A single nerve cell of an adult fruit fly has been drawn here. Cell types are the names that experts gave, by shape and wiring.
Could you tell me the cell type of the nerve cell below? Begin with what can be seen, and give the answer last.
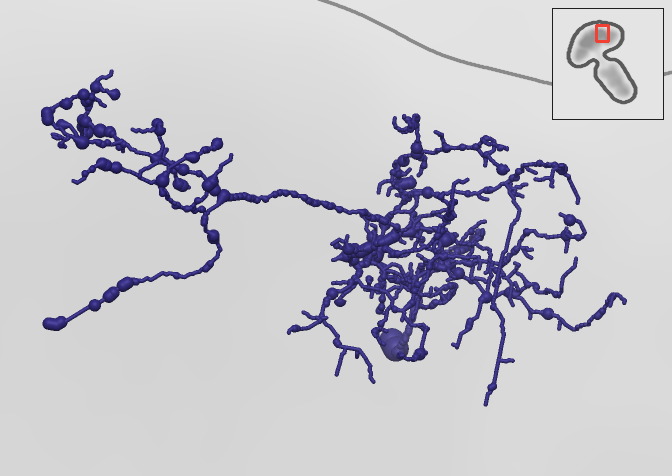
It lies in the brain. The picture shows dozens of branch ends. It is a central-brain intrinsic neuron. Its cell type is CB2805.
